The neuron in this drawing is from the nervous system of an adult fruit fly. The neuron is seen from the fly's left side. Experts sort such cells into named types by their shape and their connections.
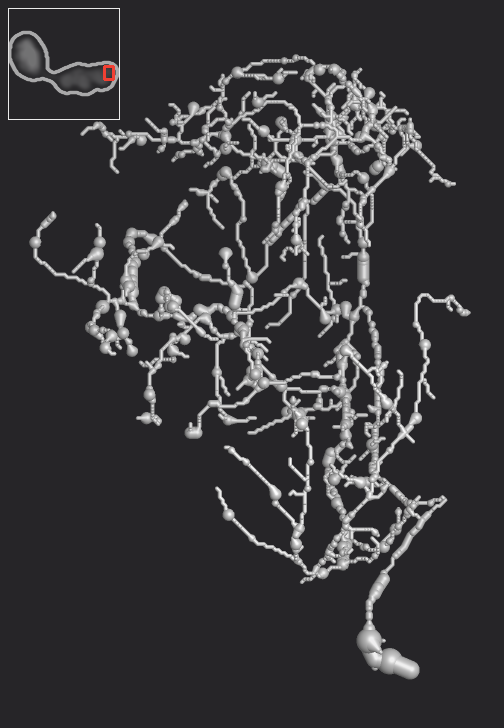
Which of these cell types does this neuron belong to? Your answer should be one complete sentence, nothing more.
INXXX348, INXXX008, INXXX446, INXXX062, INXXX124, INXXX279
The cell type INXXX279 includes this neuron.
